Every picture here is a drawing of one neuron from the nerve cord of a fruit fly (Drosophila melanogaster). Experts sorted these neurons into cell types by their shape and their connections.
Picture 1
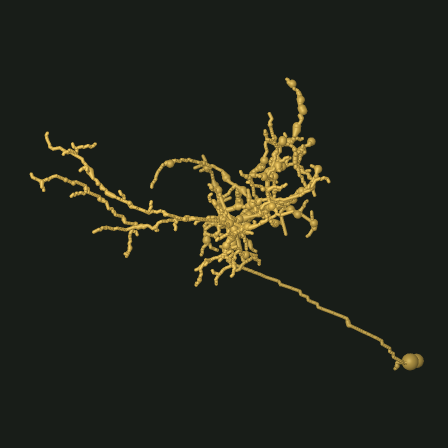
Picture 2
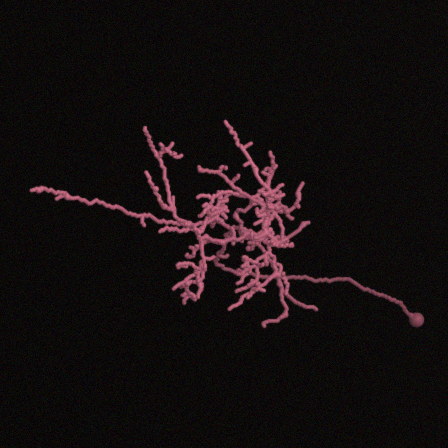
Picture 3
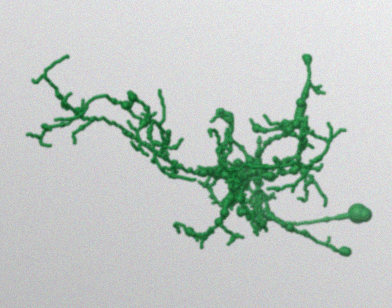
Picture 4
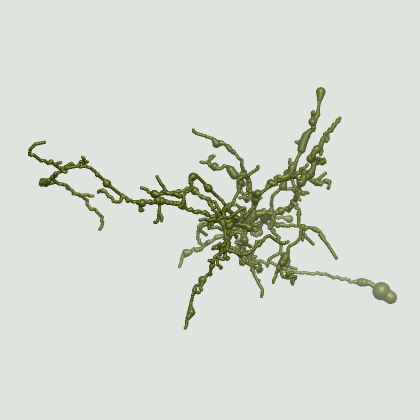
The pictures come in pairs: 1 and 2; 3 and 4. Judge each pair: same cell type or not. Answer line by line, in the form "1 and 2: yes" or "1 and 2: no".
1 and 2: no
3 and 4: yes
